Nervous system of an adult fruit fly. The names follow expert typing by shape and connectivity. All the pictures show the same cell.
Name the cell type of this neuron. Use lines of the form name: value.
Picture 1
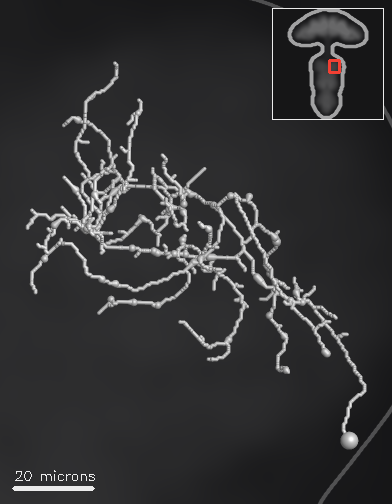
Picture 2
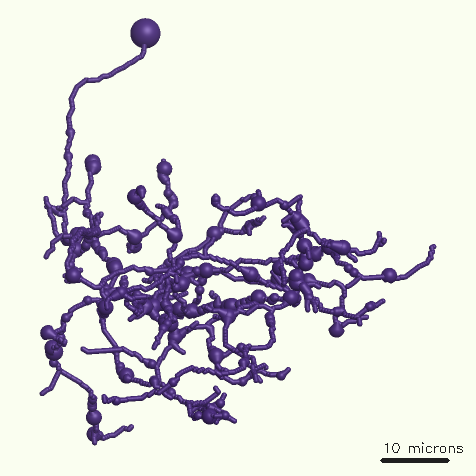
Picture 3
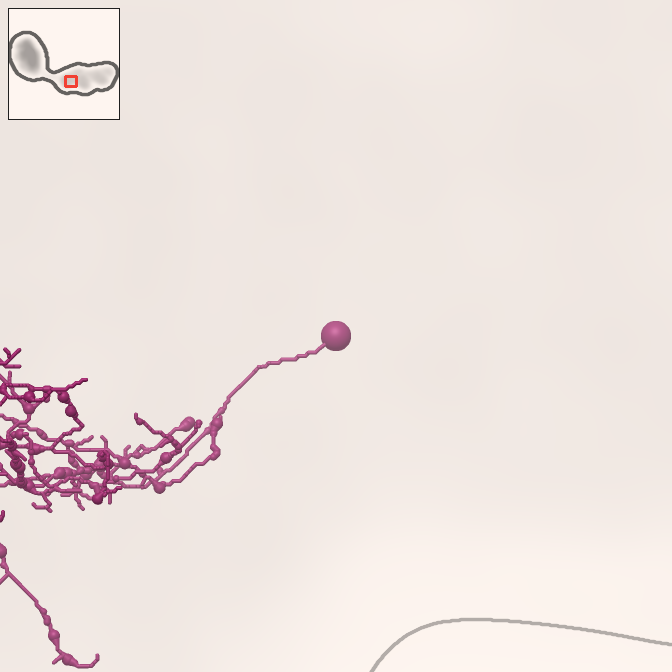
cell type: IN20A.22A089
